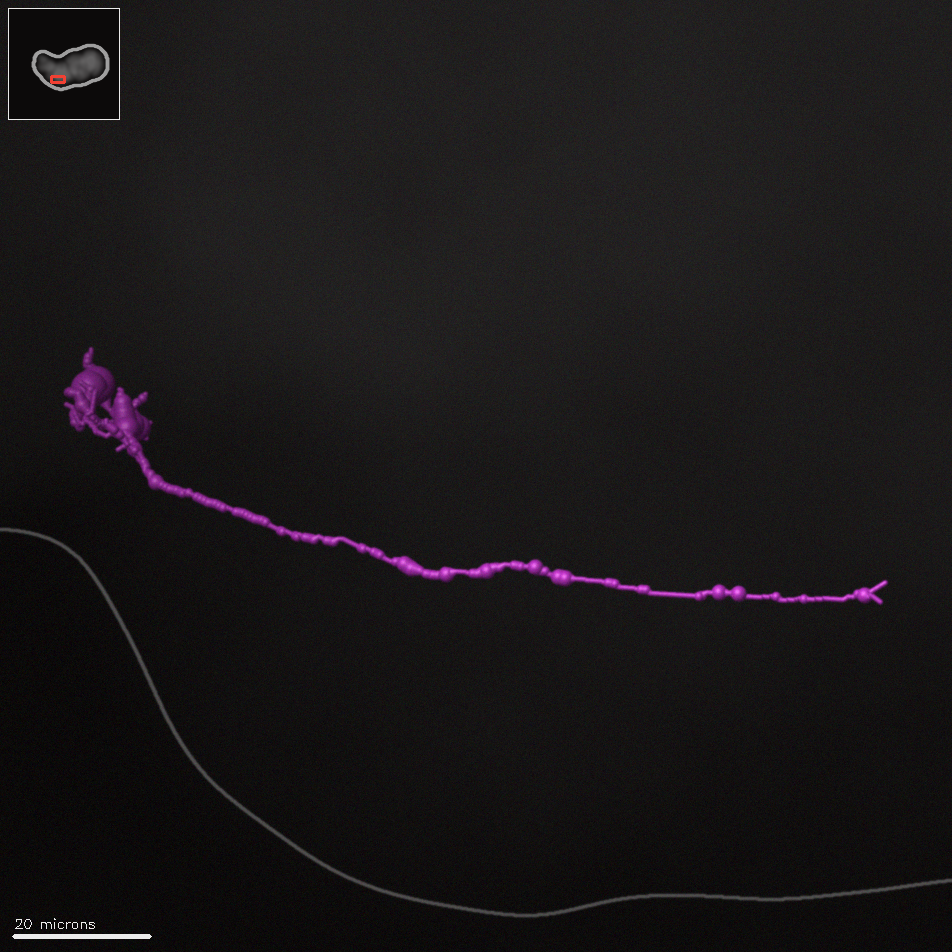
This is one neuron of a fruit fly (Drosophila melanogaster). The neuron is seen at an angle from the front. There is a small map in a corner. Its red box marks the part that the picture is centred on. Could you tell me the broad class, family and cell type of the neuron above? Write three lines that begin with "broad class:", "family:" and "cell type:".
broad class: optic-lobe intrinsic neuron
family: T
cell type: T1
